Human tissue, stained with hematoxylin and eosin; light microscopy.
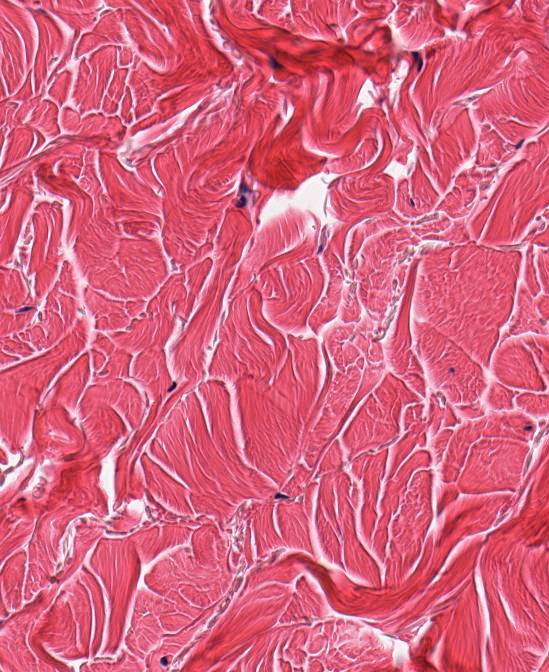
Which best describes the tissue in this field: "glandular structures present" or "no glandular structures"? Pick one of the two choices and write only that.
No glandular structures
